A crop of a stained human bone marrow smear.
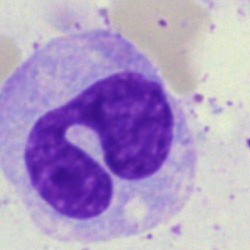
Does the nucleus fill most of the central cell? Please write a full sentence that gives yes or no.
No, what surrounds the nucleus is a broad area of cytoplasm.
